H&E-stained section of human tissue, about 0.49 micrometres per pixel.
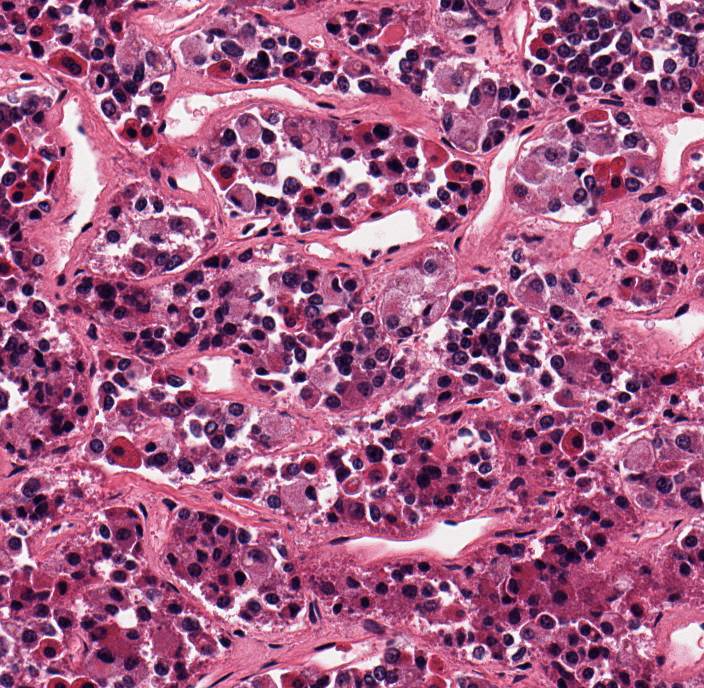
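Pituitary: first, rounded nests and cords of cells, separated by thin pink fibrous septa. Second, each nest mixes differently staining cells. Third, scattered cells with bright red cytoplasm, in nests across the field. Fourth, thin-walled empty clefts between and within nests, such as the white slit near bottom centre.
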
